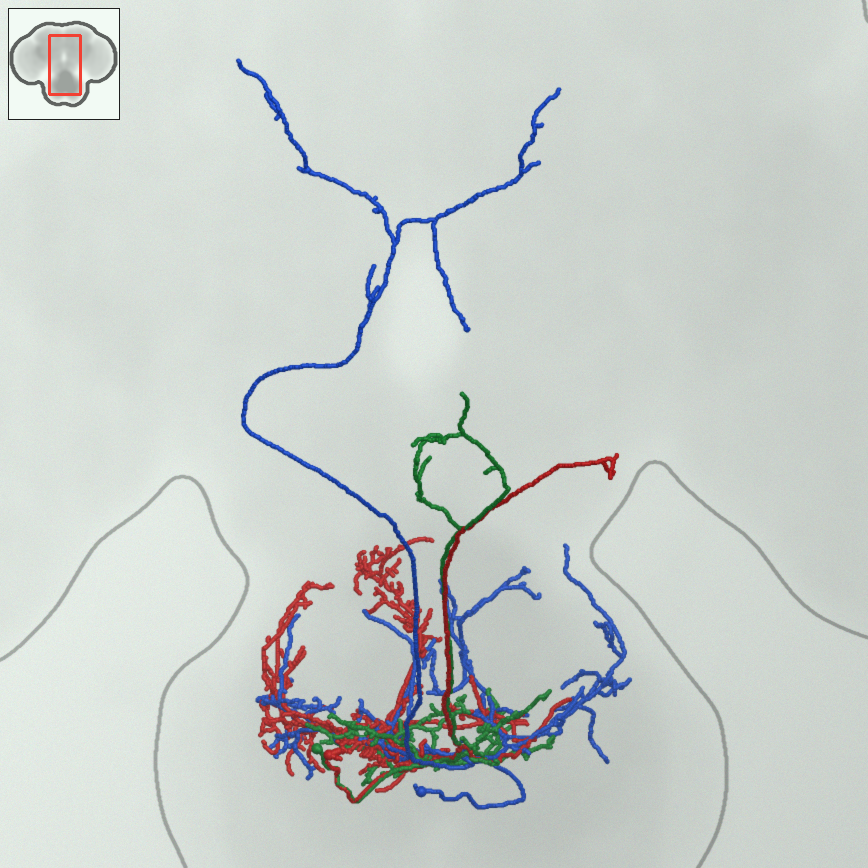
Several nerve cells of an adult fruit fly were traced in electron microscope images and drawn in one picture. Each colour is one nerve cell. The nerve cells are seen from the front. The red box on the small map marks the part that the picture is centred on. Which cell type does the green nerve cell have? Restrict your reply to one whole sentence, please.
It is AN08B102 that names the cell type of this nerve cell.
